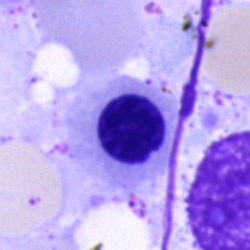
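Erythroblast, the cell in the middle of a stained human bone marrow smear. Its chromatin is dark purple and dense, and the pale greyish-blue cytoplasm beside the nucleus shows no coarse granules. The outer edge is indistinct, blending into the background.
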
